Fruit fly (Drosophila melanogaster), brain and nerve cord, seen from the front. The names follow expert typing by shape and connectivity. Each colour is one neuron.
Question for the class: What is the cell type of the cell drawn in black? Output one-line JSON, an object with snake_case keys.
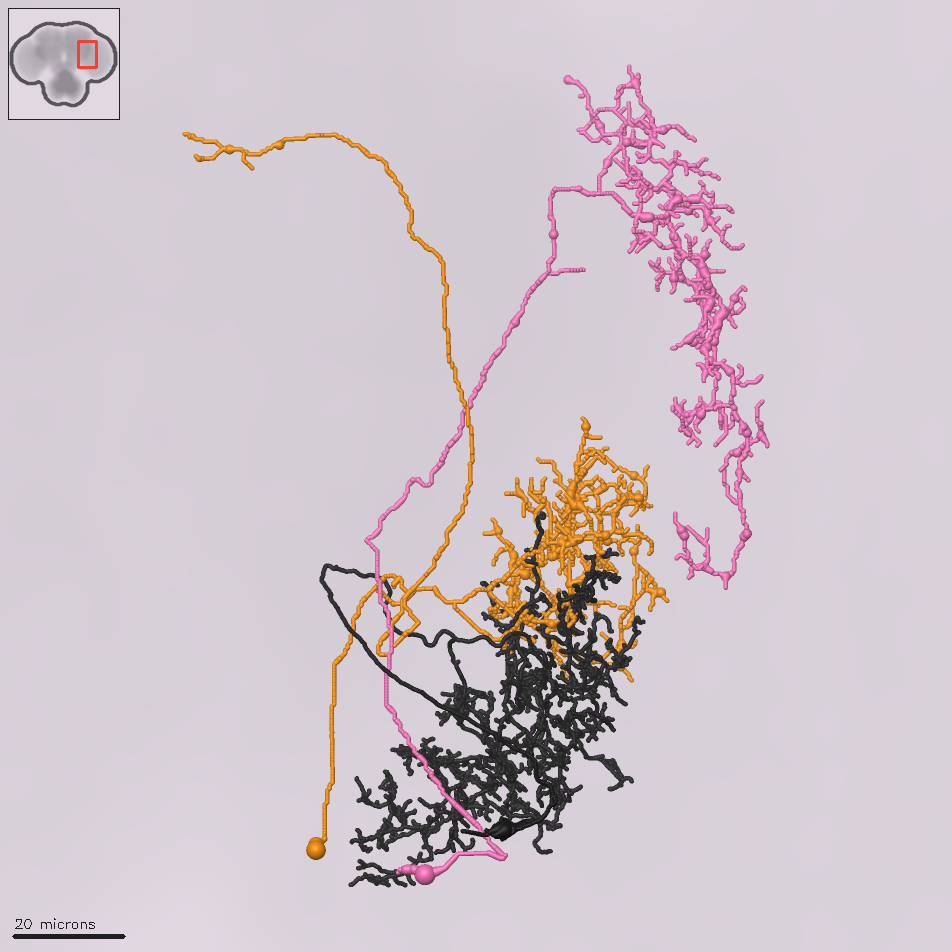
{"cell_type": "Li34b"}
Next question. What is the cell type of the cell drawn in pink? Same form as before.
{"cell_type": "Li34a"}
